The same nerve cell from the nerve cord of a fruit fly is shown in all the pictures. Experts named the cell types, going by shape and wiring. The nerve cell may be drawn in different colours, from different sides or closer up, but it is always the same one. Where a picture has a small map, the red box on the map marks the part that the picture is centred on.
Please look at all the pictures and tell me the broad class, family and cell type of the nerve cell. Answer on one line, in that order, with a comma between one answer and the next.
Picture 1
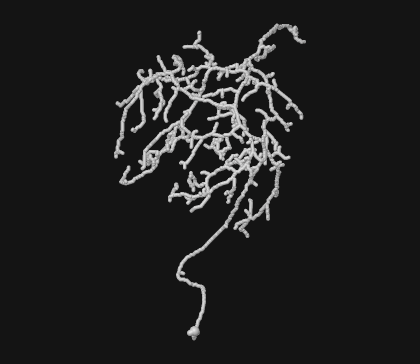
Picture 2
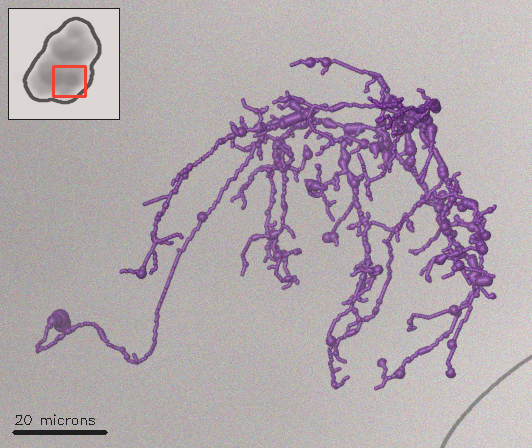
nerve-cord intrinsic neuron, hemilineage 08A, IN08A026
